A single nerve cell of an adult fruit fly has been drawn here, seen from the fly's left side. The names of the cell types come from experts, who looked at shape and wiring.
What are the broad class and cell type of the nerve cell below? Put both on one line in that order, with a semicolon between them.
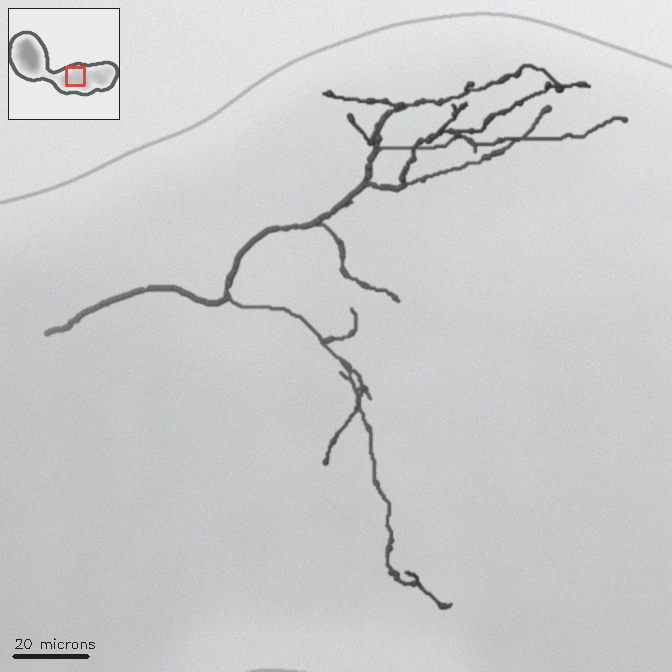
sensory neuron entering the nerve cord; SNxx28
